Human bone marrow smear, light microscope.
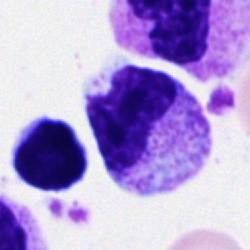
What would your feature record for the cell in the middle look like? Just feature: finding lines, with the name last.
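Cytoplasm: plentiful, filling the lower right part.
Granules: fine, purplish, filling the cytoplasm, I note.
Nucleus position: off-centre, toward the upper left.
Nucleus size: about half of the cell, as I read it.
Name: metamyelocyte.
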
